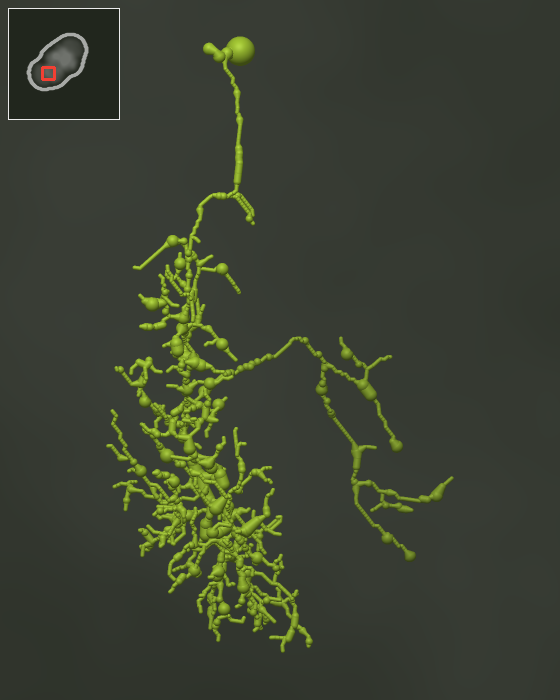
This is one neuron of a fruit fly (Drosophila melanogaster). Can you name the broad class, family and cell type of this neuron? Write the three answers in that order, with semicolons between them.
optic-lobe intrinsic neuron; Y; Y11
